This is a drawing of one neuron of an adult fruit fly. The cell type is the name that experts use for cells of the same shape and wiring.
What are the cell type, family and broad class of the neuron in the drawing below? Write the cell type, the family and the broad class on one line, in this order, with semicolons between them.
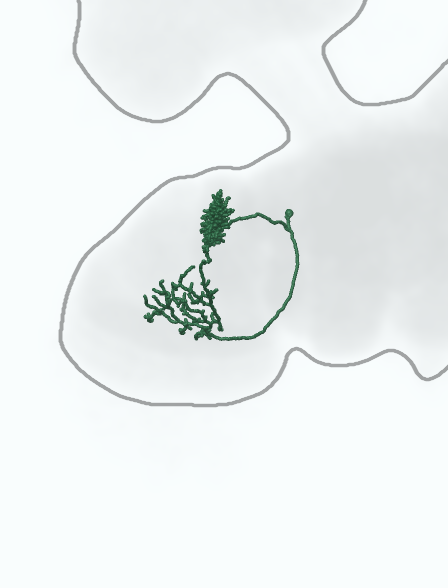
MeLo10; MeLo; optic-lobe intrinsic neuron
